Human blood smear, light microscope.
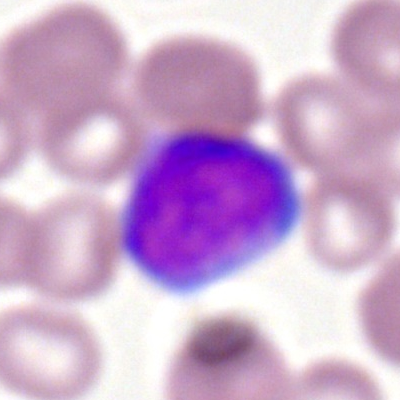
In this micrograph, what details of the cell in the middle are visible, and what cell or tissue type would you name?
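Note first the outline, slightly angular rather than smoothly round. A single unlobed nucleus fills most of the cell, its chromatin mottled with darker and lighter purple patches. The cytoplasm forms a thin blue rim, seen most clearly at the right edge. The cell is a myeloblast.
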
